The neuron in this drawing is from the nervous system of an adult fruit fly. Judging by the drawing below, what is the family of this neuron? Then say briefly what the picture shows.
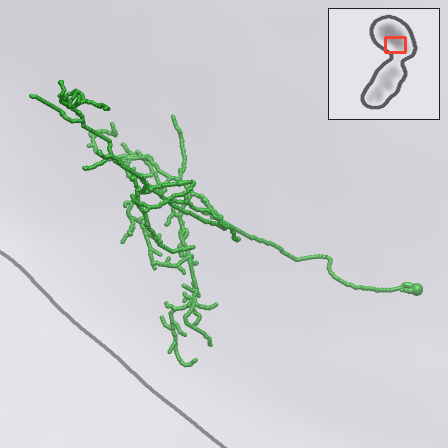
Its family is hemilineage LB3. Its broad class is central-brain intrinsic neuron. Dozens of branch ends can be seen. As drawn here it is wider than it is tall.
